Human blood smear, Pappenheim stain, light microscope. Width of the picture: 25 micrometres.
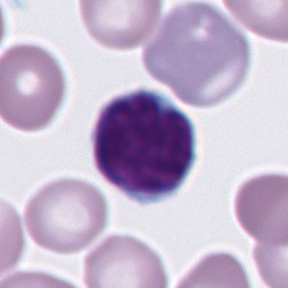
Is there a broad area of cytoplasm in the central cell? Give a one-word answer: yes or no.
No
